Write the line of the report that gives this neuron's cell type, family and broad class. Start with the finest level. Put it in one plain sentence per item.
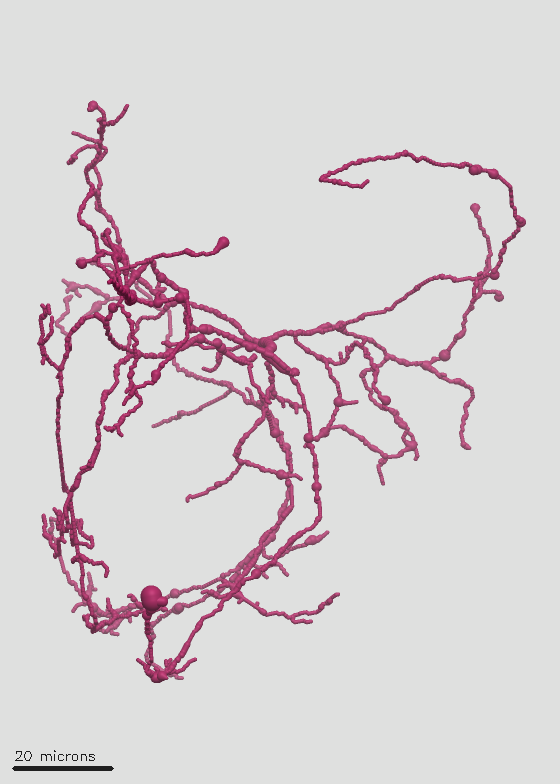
Type AN04B051 of hemilineage 04B, an ascending neuron.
